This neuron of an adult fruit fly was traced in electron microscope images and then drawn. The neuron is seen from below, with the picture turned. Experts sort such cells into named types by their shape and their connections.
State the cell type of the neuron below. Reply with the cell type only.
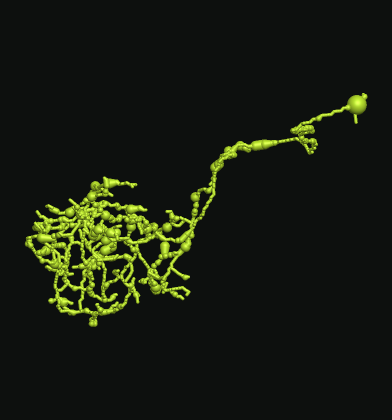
LPi2d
